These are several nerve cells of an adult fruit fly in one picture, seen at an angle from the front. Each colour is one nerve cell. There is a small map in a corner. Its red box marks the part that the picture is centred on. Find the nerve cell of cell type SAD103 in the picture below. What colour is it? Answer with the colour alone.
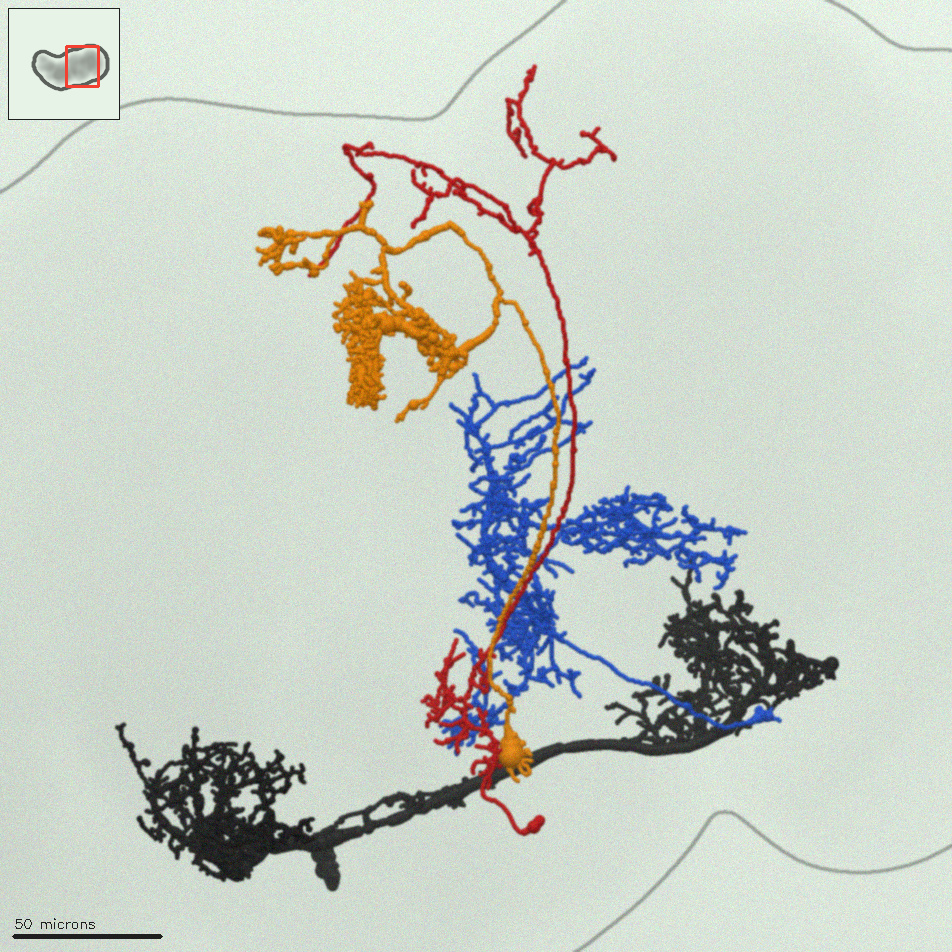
black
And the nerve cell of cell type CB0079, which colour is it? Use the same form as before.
blue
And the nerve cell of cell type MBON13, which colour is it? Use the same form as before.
orange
